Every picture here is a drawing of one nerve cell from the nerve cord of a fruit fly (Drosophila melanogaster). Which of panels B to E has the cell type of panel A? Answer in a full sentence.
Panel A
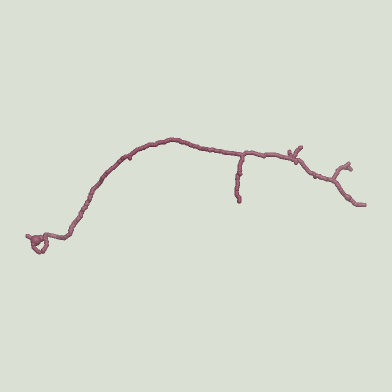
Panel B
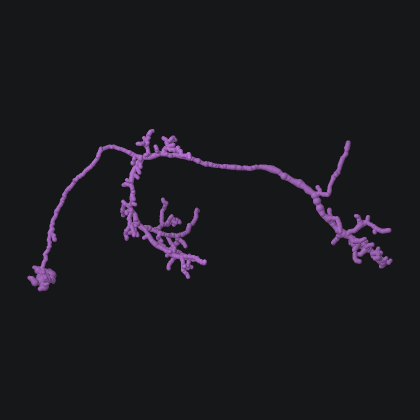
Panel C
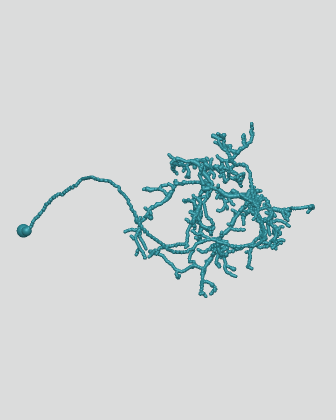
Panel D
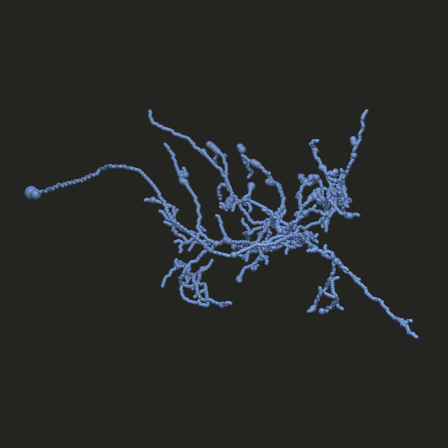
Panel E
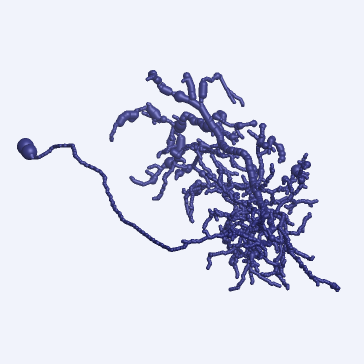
Panel B is of the same cell type.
